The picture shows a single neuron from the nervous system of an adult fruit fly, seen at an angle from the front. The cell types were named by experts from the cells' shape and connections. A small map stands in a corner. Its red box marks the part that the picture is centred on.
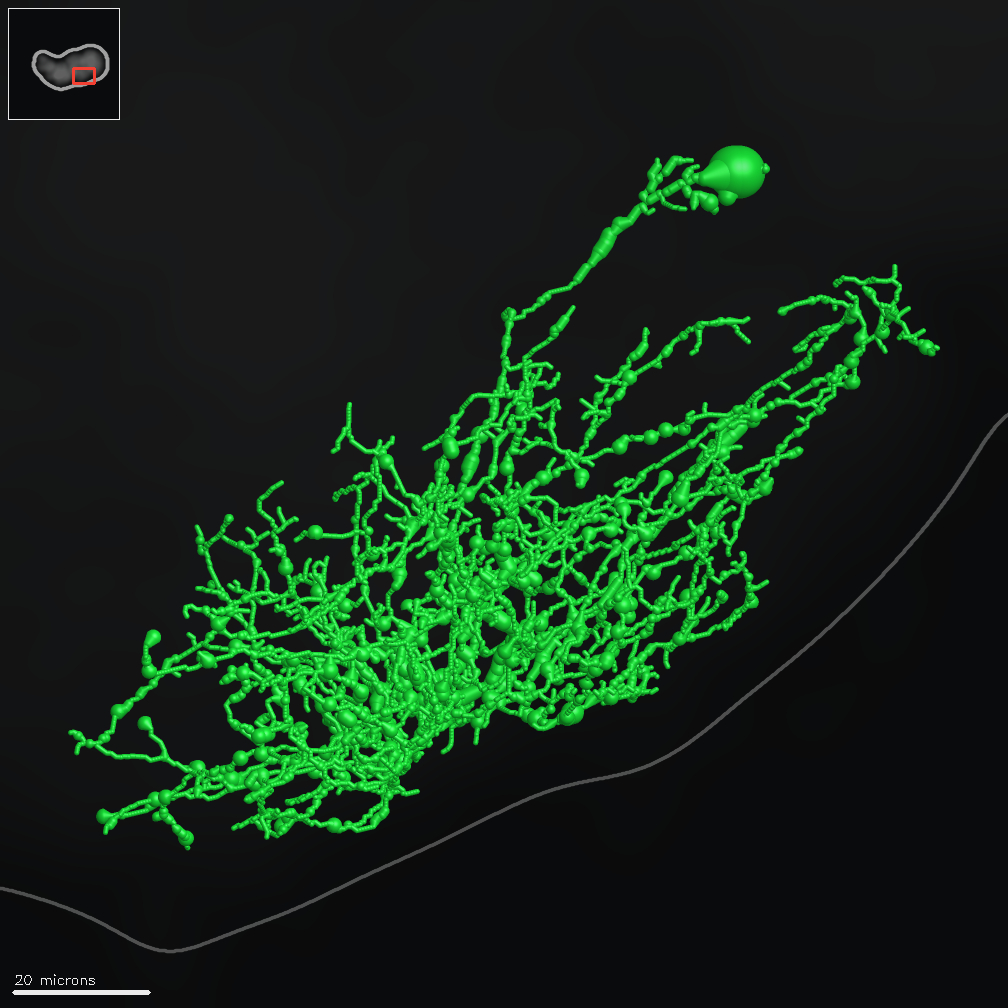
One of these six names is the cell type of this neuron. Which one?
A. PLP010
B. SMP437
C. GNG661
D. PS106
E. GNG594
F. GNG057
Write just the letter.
F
